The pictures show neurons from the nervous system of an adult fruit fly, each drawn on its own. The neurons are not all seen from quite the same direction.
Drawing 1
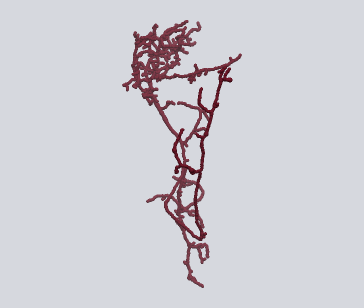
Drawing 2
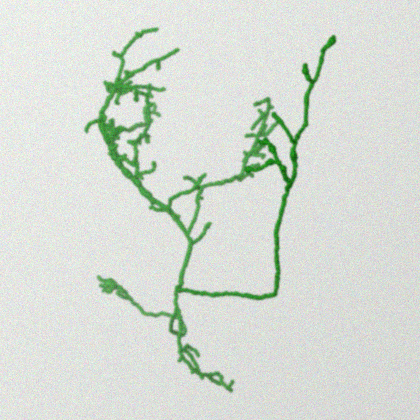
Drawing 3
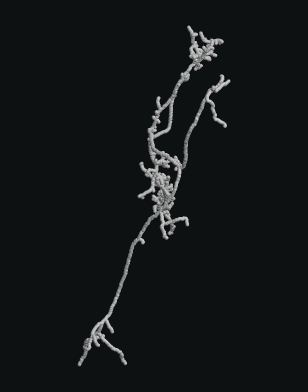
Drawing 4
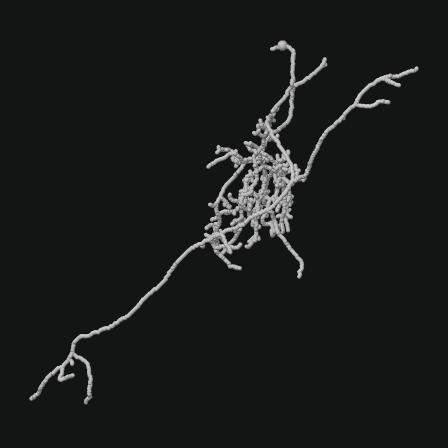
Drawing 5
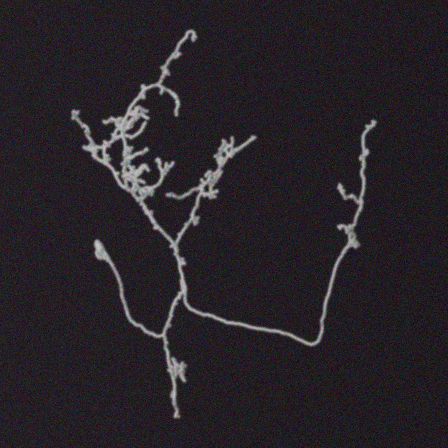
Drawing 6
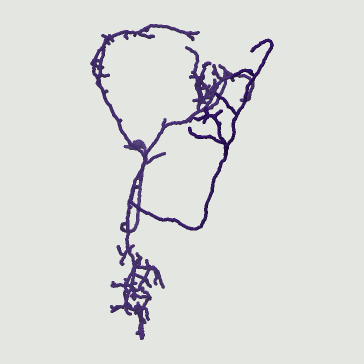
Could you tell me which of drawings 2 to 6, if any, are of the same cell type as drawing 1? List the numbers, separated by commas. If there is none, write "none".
2, 5, 6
